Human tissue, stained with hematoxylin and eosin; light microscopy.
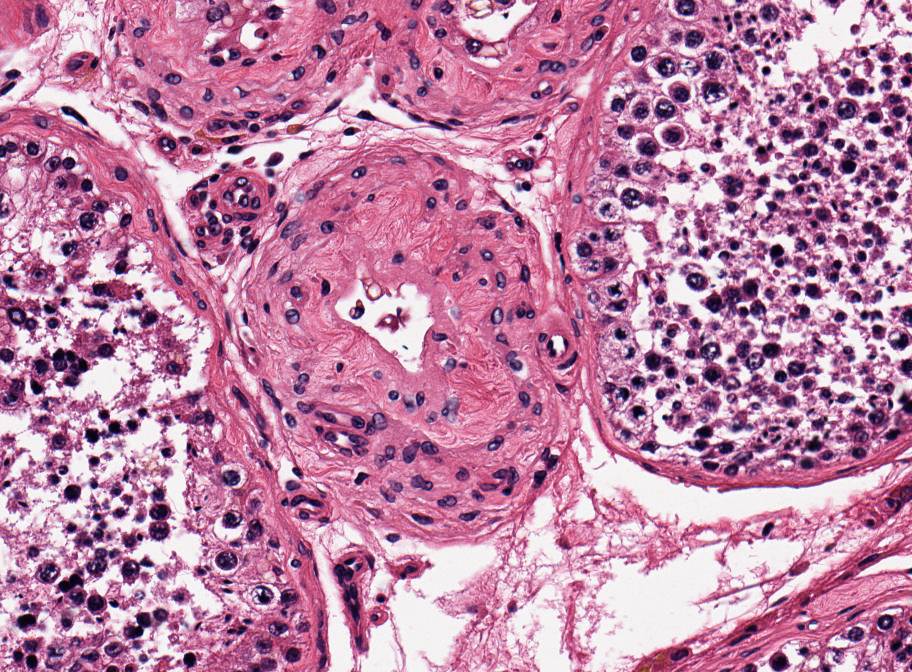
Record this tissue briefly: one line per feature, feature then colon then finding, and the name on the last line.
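Centre: round thick-walled vessel, a cell-filled tubule each side
Vessel wall: much thicker than its lumen is wide; wavy pink fibrous tissue, oval nuclei scattered
Tubule centres: many small, dark, condensed nuclei lying loose
Between tubules, lower middle: loose and pale, wispy fibres, clear spaces
Name: testis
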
